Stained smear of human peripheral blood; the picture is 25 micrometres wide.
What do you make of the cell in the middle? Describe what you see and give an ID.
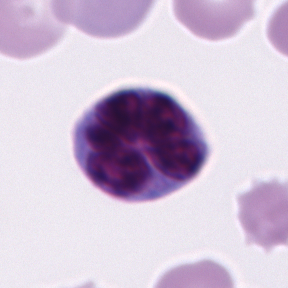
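Deep folds divide the nucleus into several lobe-like parts. Its chromatin is dark purple and coarsely clumped. The nucleus is about 10 micrometres across and fills about 80% of the area of the cell, which measures about 12 by 10 micrometres. The cytoplasm is pale blue and contains no vacuoles. The cell is a normoblast.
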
